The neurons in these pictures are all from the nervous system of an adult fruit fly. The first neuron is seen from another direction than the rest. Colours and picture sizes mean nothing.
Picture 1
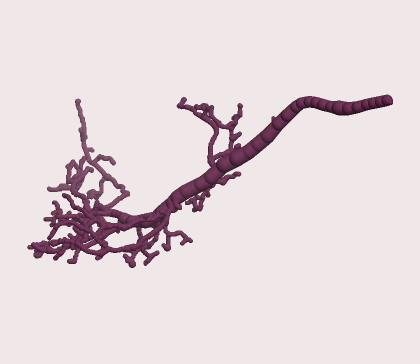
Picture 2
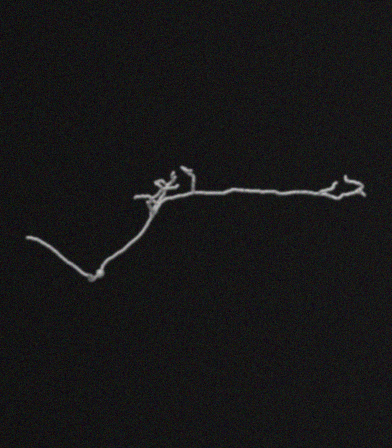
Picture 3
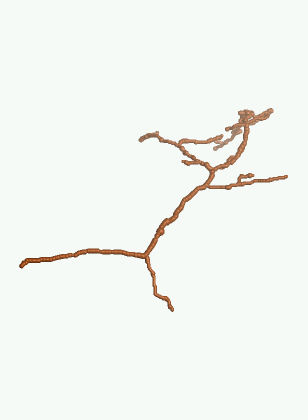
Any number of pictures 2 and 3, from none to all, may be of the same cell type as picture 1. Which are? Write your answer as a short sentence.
None of them is of the same cell type.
